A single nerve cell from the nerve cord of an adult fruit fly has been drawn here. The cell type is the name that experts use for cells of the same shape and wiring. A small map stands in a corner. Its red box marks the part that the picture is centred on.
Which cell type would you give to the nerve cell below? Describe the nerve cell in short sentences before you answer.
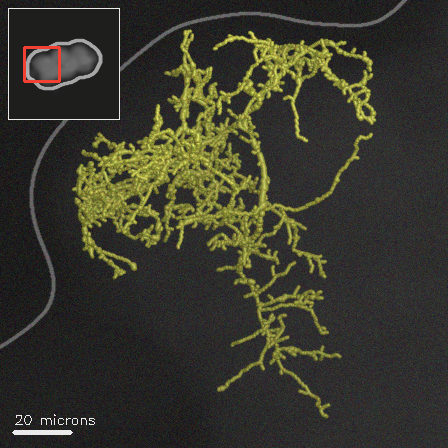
By the scale bar it is about 140 microns tall in this view. More than a hundred branch ends can be seen. Its broad class is nerve-cord intrinsic neuron. Its cell type is IN13A005.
